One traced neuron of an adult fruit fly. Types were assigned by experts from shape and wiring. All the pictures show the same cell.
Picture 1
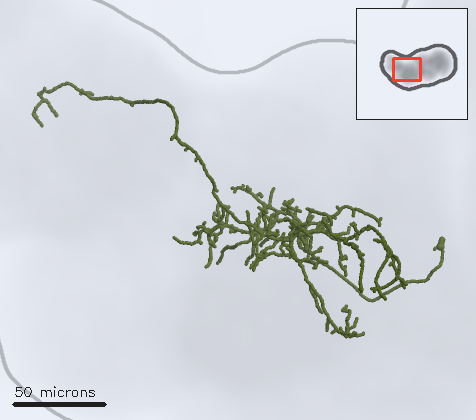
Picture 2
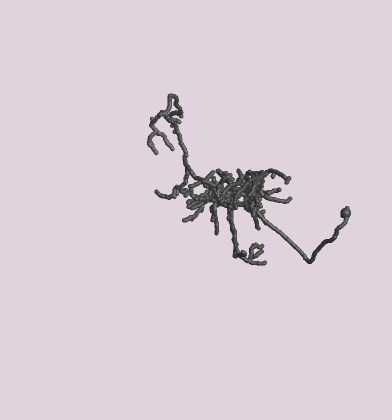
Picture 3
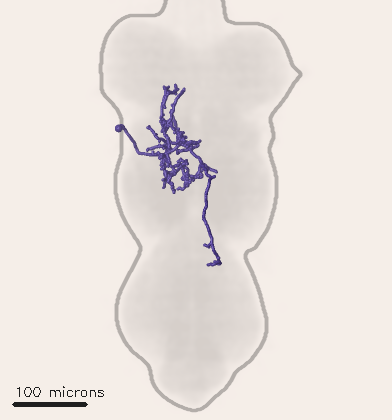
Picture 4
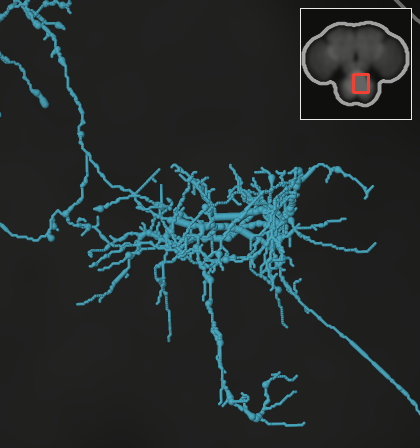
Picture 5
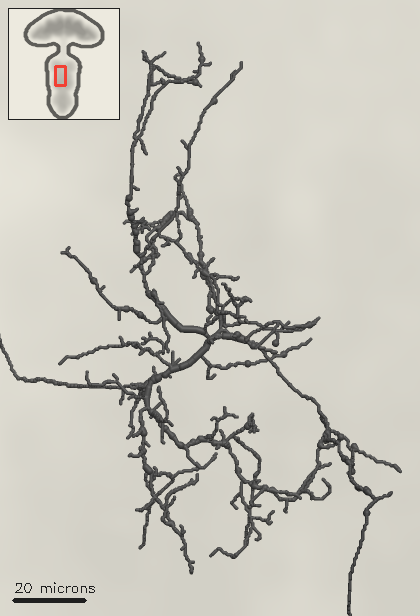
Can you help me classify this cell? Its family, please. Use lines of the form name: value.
family: hemilineage 08B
